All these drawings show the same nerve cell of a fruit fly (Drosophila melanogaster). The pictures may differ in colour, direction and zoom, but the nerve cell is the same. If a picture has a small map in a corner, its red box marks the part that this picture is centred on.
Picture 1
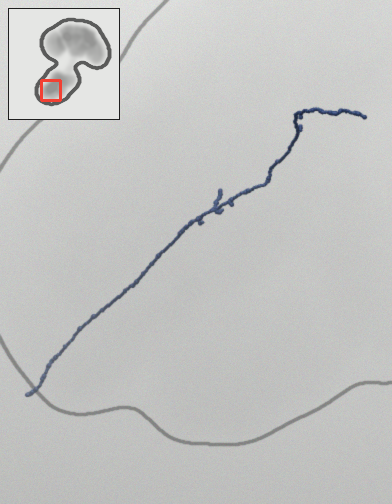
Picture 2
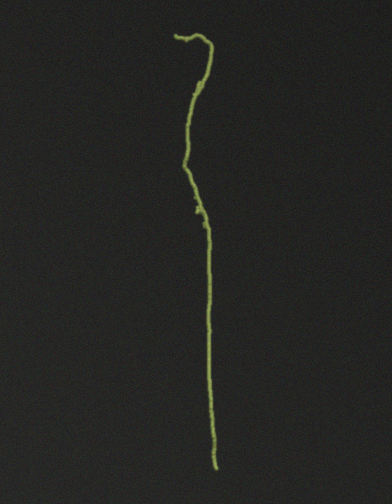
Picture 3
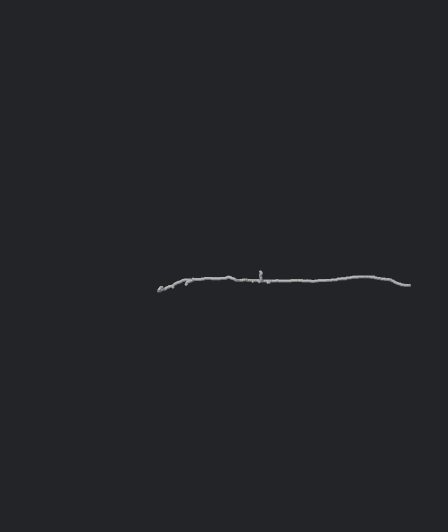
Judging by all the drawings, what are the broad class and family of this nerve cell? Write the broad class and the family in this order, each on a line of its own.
sensory neuron entering the nerve cord
class mechanosensory proprioceptive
